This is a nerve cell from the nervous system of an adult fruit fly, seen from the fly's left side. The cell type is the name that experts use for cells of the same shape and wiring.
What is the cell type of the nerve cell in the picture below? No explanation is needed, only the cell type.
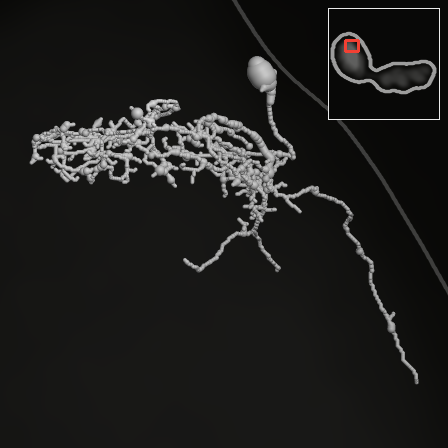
SMP537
